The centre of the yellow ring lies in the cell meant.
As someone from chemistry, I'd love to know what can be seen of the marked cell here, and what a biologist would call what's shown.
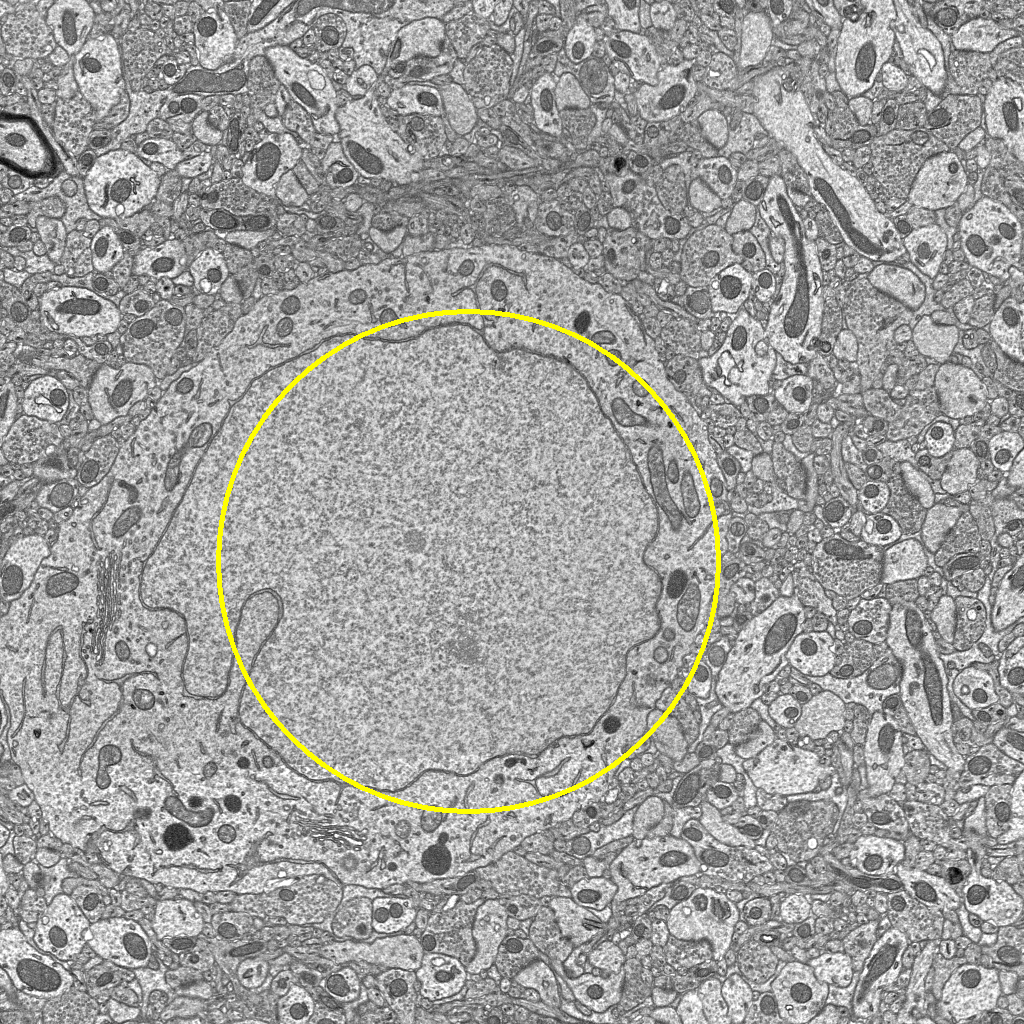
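Most of ring filled by a large, roughly round nucleus. Envelope wavy, several shallow indentations along edge. Chromatin finely, evenly dispersed; no heavy dark clumps lining envelope. Few very dark round bodies in cytoplasm below nucleus. Inhibitory neuron.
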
